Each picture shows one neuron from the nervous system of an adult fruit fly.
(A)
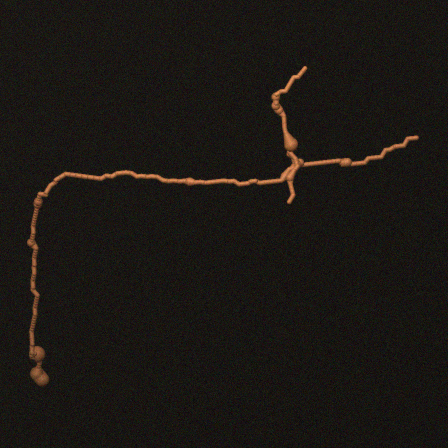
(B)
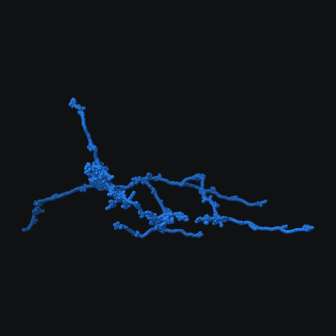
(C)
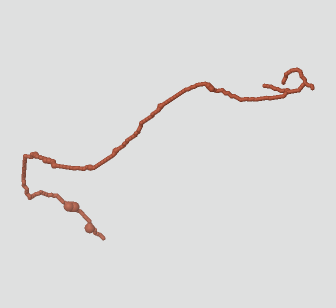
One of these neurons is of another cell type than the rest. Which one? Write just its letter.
B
